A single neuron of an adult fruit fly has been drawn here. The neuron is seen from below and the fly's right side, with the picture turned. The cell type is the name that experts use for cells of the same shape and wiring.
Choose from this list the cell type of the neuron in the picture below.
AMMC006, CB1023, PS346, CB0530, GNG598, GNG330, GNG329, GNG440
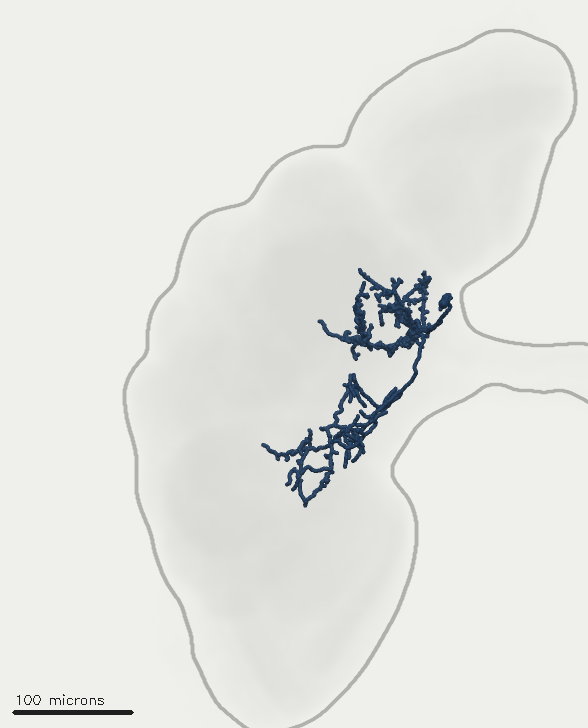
CB0530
